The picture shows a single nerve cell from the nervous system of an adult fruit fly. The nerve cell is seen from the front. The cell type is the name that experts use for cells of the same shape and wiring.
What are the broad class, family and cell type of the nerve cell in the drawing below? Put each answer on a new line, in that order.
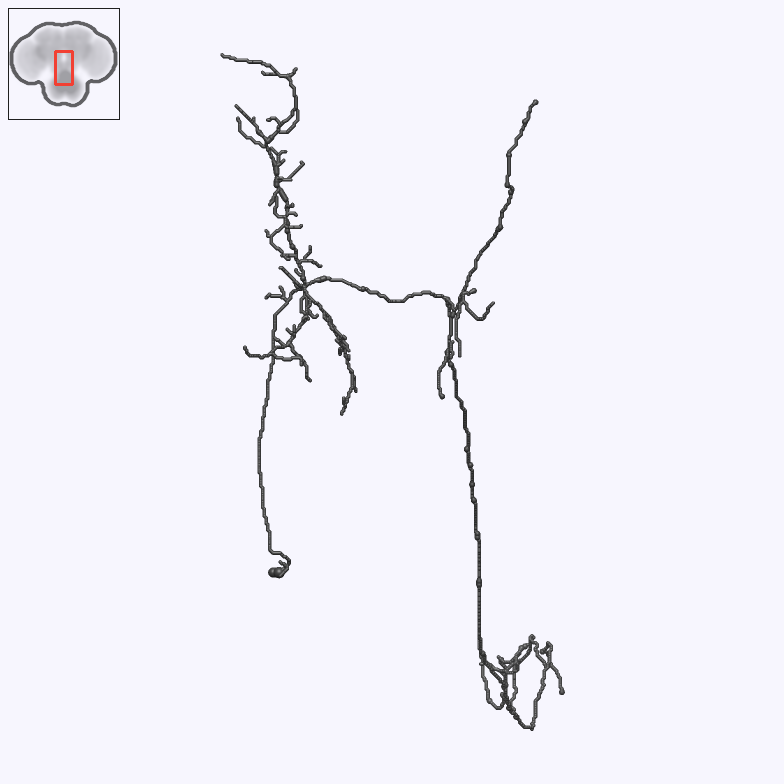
descending neuron
hemilineage LB6
DNg18_b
